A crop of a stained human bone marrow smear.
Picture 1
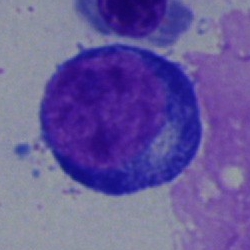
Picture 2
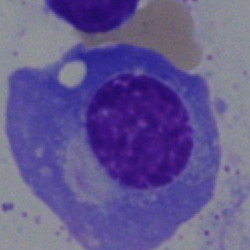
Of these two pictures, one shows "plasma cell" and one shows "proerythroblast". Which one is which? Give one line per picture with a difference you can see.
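Picture 1 shows a proerythroblast: The nucleus fills most of the cell.
Picture 2 shows a plasma cell: The cytoplasm is abundant and stains blue.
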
